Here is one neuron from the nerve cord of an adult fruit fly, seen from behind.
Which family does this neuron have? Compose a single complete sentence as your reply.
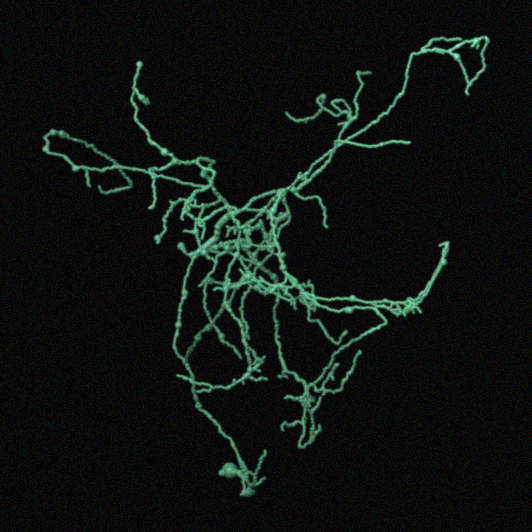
Grouped by family, the neuron goes with hemilineage 04B.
